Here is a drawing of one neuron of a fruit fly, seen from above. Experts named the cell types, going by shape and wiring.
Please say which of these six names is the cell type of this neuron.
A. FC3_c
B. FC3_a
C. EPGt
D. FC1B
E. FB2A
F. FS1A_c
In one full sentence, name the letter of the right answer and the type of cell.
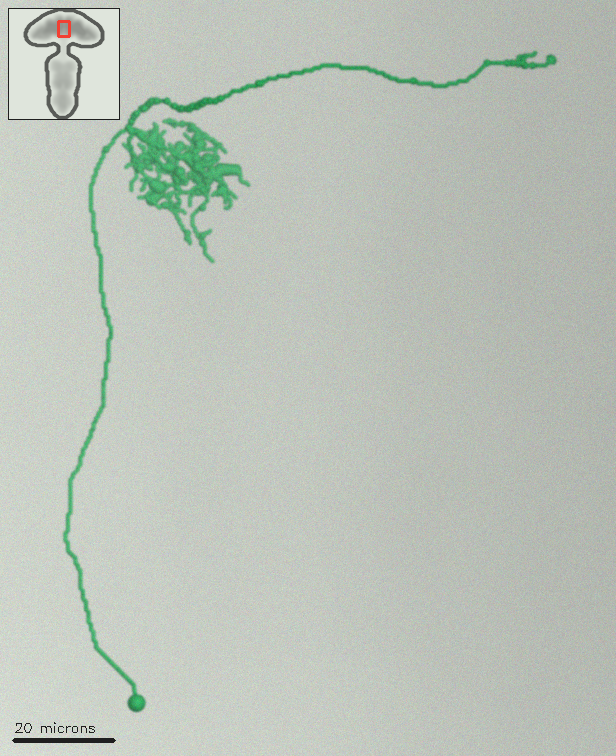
The neuron is FC1B in cell type, which is option D.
